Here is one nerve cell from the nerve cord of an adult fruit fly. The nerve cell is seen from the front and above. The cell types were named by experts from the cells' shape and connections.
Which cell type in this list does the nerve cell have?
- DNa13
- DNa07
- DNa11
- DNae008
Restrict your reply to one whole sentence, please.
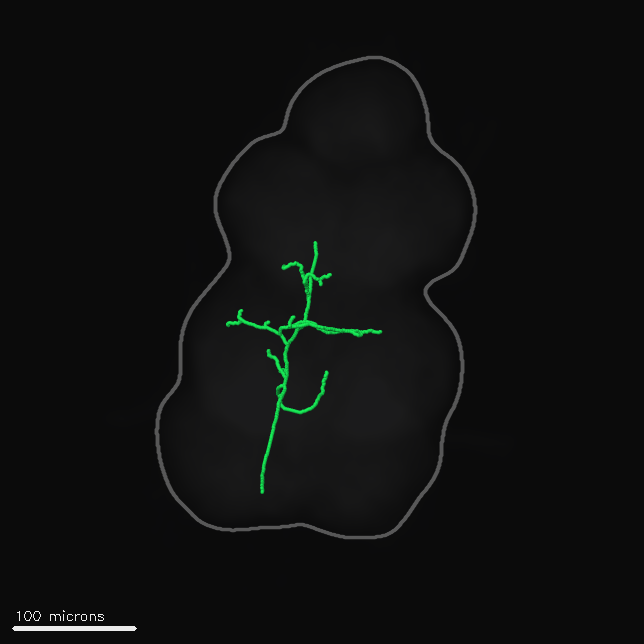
This nerve cell is typed as DNa07.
